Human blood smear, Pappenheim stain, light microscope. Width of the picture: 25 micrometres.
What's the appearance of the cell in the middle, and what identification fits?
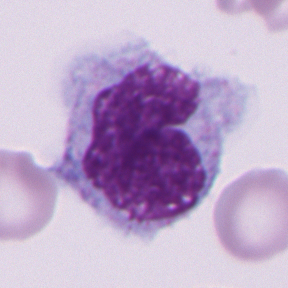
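The nucleus is folded, and a deep notch cuts into it from the right side. It measures about 14 by 11 micrometres. Its chromatin is loose and lacy, not coarsely clumped. The cytoplasm is pale greyish blue, with fine, faint purplish granules scattered throughout. The cell is a monocyte.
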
